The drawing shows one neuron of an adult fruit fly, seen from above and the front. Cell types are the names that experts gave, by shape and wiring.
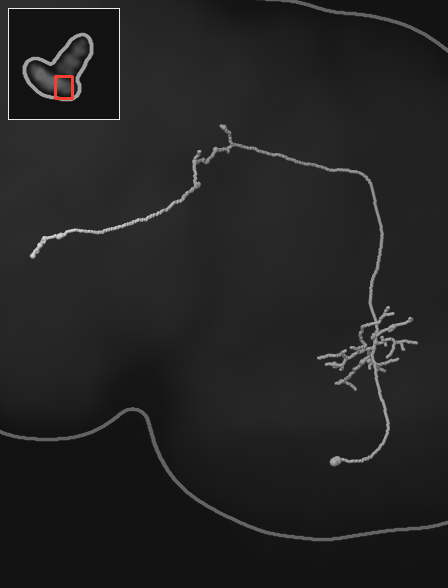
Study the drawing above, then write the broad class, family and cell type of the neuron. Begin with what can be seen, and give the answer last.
The cell body is at the lower right of the picture. In this view it is about as wide as it is tall. Its broad class is visual projection neuron. The family is MeTu. The cell type is MeTu4b.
